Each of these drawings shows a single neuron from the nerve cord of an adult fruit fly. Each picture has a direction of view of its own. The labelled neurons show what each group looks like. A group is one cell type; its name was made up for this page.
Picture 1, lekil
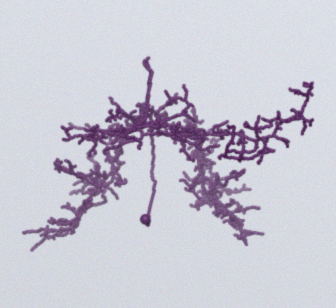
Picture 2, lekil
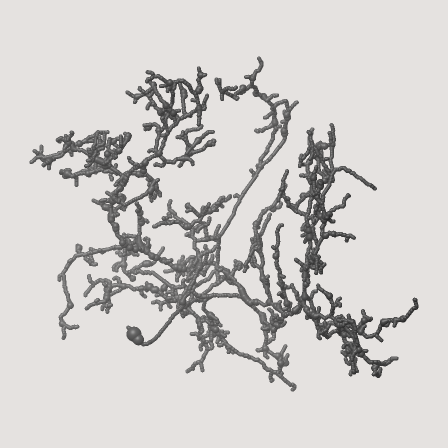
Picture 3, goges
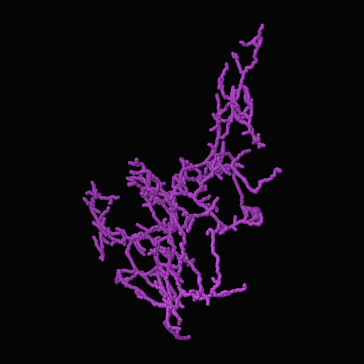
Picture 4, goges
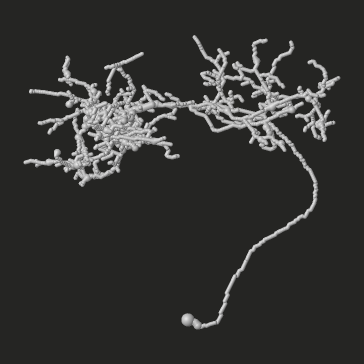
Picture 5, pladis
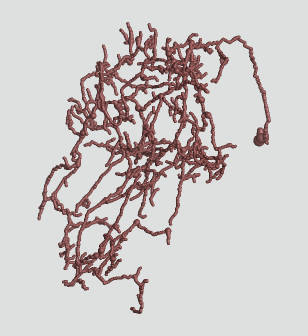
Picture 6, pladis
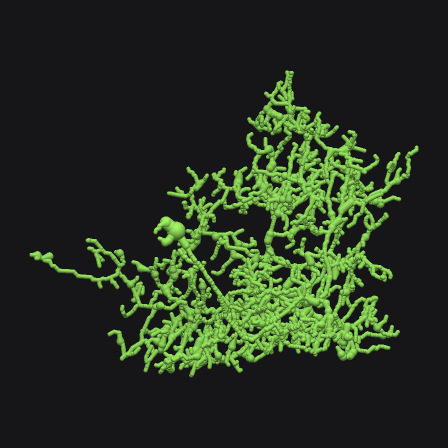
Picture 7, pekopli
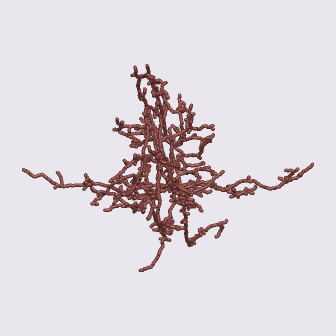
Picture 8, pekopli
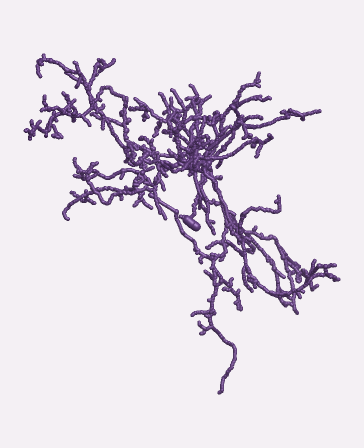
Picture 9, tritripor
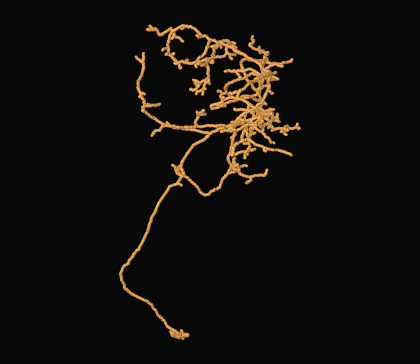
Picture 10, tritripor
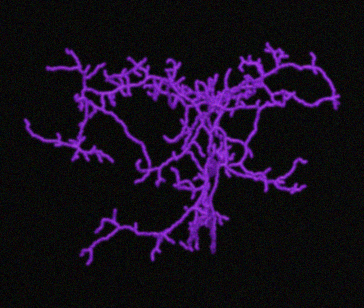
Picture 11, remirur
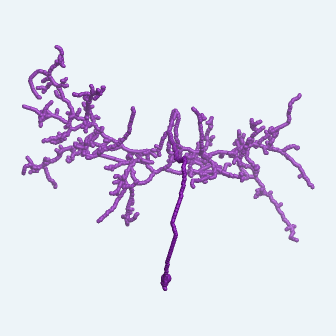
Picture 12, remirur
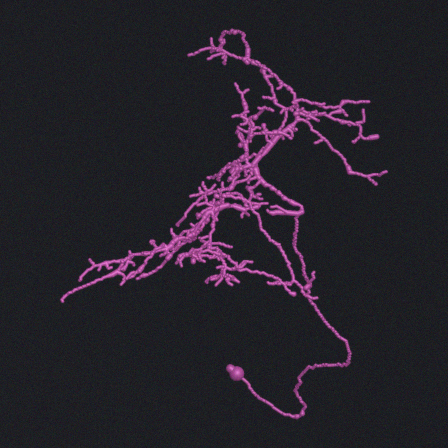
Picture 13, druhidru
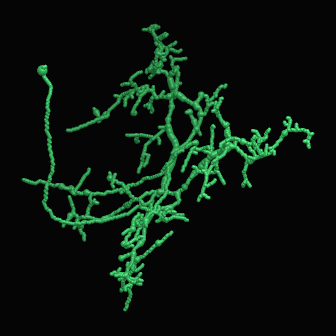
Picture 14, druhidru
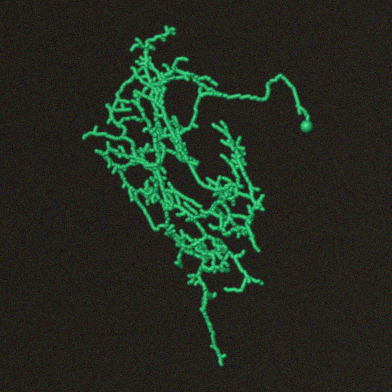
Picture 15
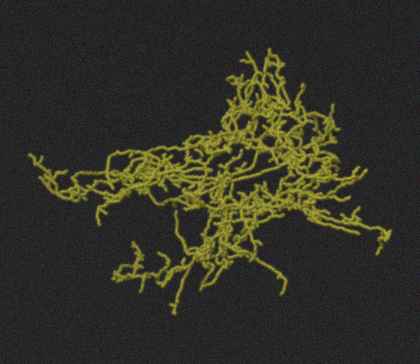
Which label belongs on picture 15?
pladis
